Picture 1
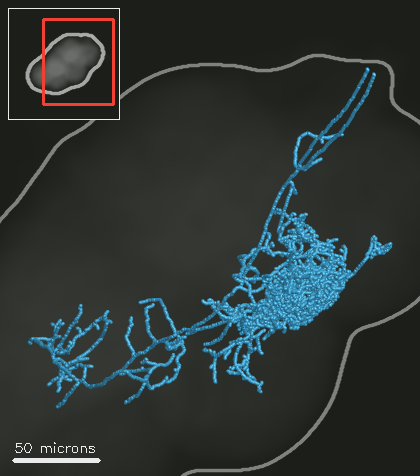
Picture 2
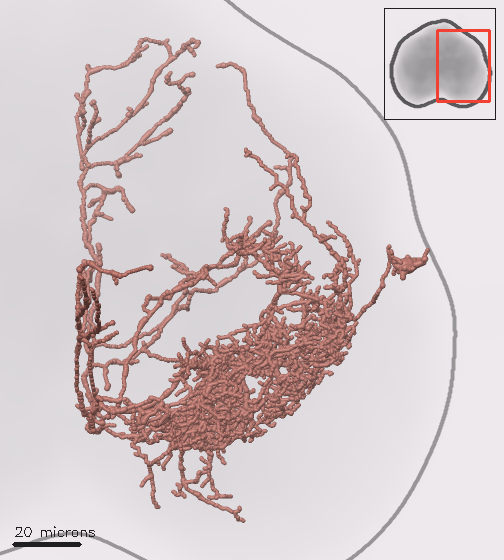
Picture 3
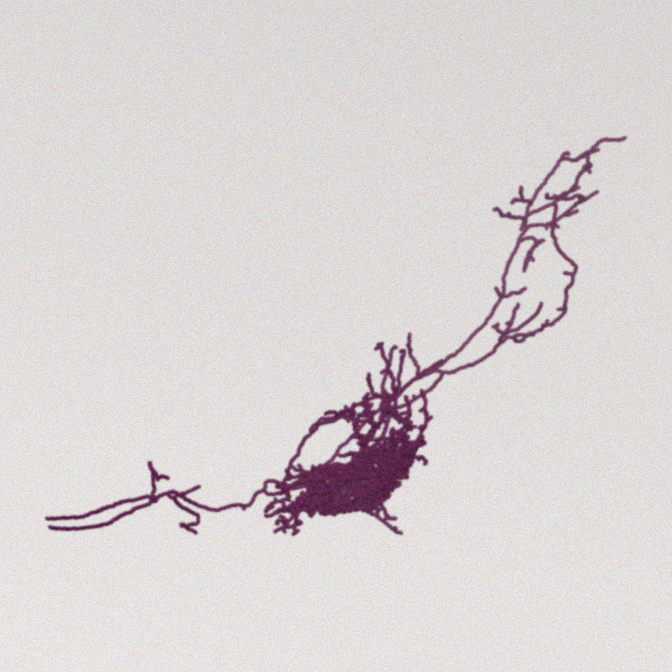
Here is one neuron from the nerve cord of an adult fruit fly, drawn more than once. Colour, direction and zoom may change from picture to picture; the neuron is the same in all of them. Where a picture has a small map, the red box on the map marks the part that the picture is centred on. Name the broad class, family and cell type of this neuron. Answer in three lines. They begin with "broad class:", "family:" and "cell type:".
broad class: ascending neuron
family: hemilineage 17A
cell type: AN17A004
